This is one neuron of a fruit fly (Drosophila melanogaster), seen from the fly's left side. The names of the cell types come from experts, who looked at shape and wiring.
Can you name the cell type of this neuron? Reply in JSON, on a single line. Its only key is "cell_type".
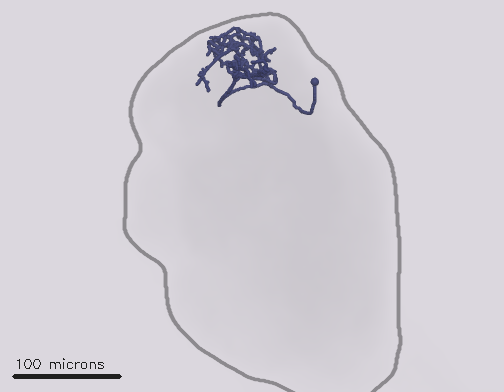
{"cell_type": "SMP508"}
